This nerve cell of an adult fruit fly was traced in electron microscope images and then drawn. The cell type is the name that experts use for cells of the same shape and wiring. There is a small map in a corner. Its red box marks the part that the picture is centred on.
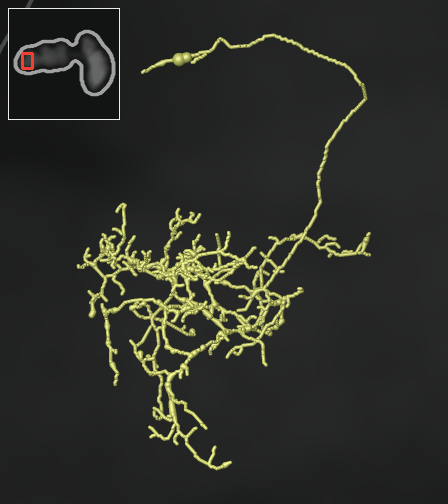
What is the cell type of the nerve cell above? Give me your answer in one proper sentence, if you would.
The cell type name IN13B090 applies to this nerve cell.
